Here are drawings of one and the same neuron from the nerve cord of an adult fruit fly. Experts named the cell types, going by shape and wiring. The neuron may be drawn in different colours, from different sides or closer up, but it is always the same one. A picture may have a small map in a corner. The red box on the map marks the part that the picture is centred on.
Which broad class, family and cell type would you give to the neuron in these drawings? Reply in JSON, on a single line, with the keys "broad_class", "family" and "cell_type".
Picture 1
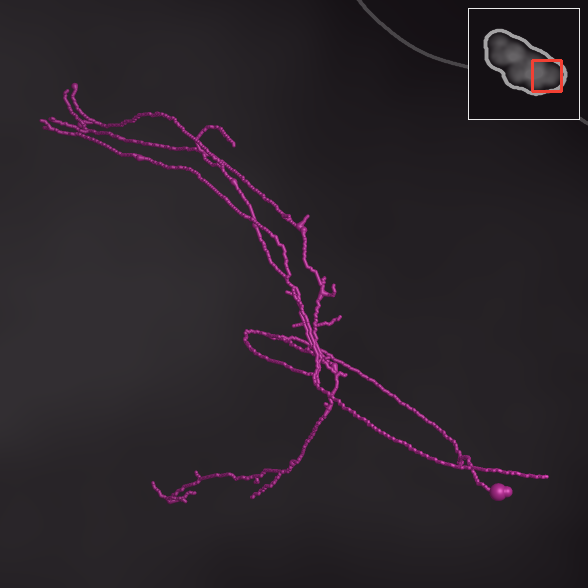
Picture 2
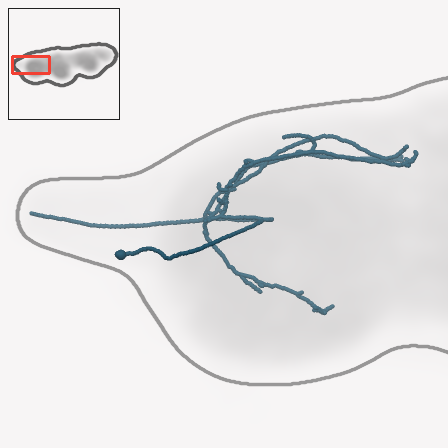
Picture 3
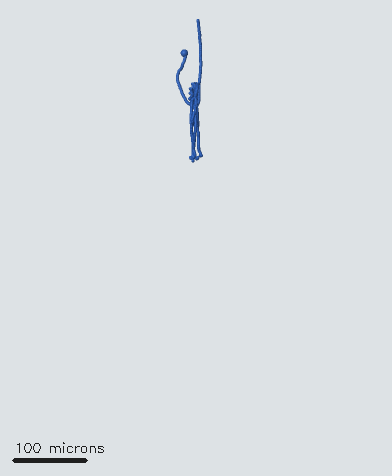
{"broad_class": "ascending neuron", "family": "hemilineage 08B", "cell_type": "AN08B113"}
